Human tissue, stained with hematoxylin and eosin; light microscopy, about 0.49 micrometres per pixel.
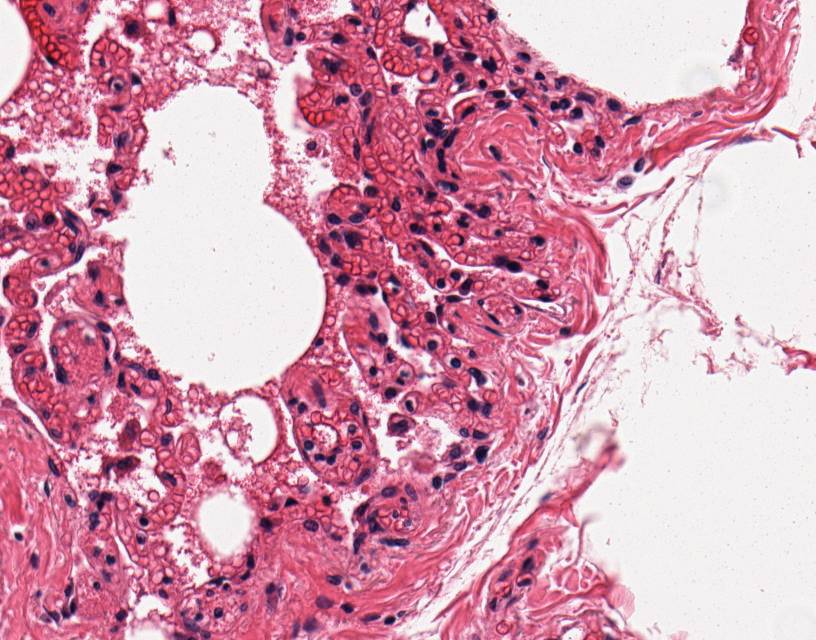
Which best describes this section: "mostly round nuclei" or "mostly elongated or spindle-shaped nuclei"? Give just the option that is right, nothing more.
Mostly round nuclei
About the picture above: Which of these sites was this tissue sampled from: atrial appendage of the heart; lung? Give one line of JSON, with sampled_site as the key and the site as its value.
{"sampled_site": "lung"}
